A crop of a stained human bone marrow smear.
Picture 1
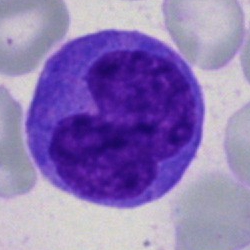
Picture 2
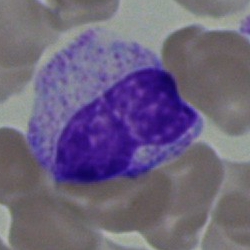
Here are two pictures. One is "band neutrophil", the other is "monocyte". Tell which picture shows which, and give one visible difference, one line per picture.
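In picture 1 we see a monocyte: The nucleus fills most of the cell, leaving a rim of cytoplasm.
In picture 2 we see a band neutrophil: Plentiful pale lilac cytoplasm fills the upper left of the cell.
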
